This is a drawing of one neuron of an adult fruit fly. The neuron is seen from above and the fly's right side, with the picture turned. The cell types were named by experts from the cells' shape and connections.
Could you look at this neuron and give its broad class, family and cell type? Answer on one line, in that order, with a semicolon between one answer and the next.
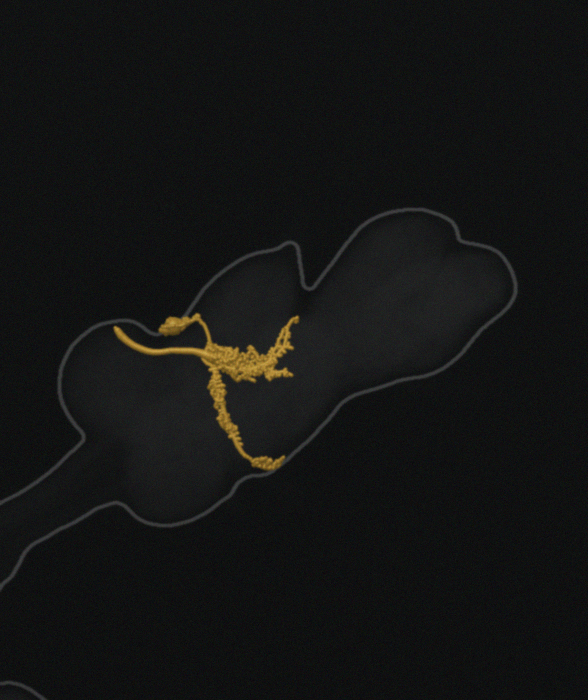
motor neuron of the nerve cord; hemilineage 16B; b1 MN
